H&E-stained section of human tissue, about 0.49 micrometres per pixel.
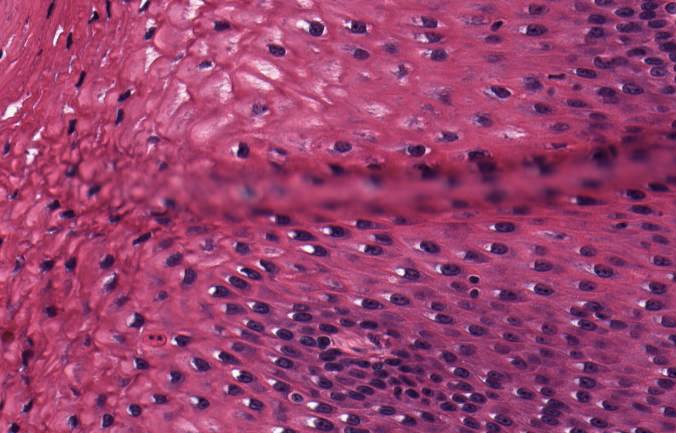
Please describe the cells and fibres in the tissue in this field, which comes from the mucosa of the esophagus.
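These epithelial cells look polygonal, with plenty of pink cytoplasm. Each has one round to oval, dark purple nucleus. The nuclei seem most crowded toward the lower right. Beside many of them I notice a small clear crescent of space.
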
